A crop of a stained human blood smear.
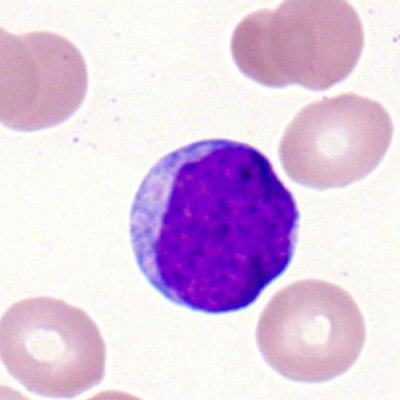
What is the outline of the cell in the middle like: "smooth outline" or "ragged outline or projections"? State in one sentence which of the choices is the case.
This cell's outline is not rough but smooth.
